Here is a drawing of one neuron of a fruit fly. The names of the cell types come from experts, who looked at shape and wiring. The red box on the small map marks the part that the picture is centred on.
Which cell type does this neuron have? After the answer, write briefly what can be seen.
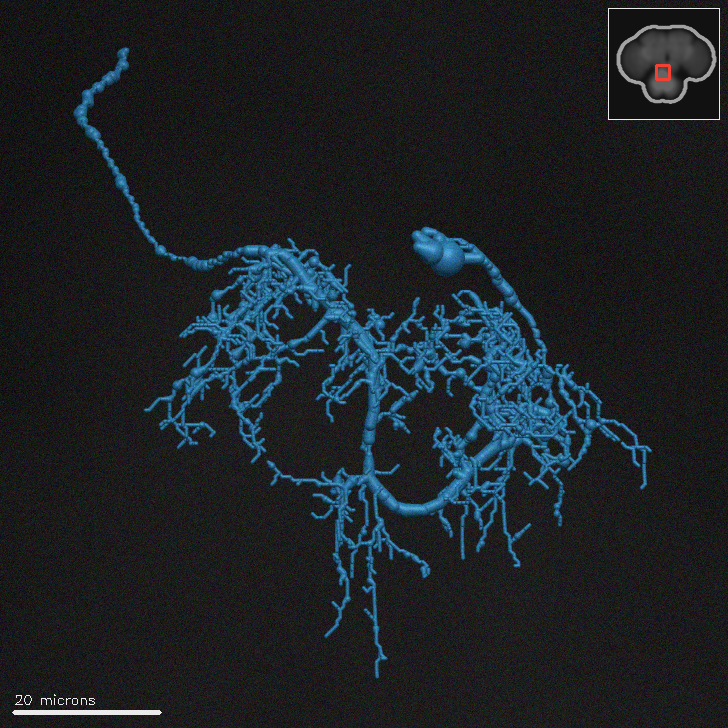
Its cell type is MNad06. This is a motor neuron of the nerve cord. By the scale bar it is about 85 microns tall in this view. More than a hundred branch ends can be seen.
